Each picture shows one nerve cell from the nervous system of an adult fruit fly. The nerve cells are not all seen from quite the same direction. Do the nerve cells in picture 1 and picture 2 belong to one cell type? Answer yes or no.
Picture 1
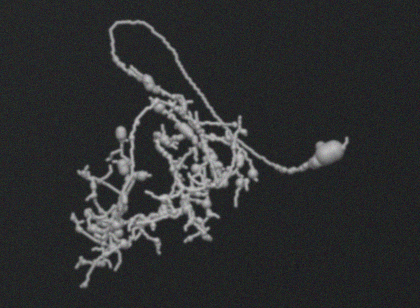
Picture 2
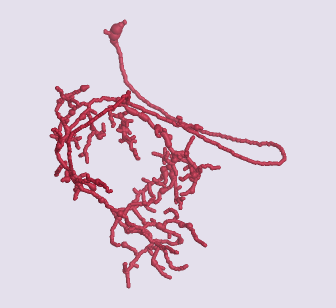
yes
